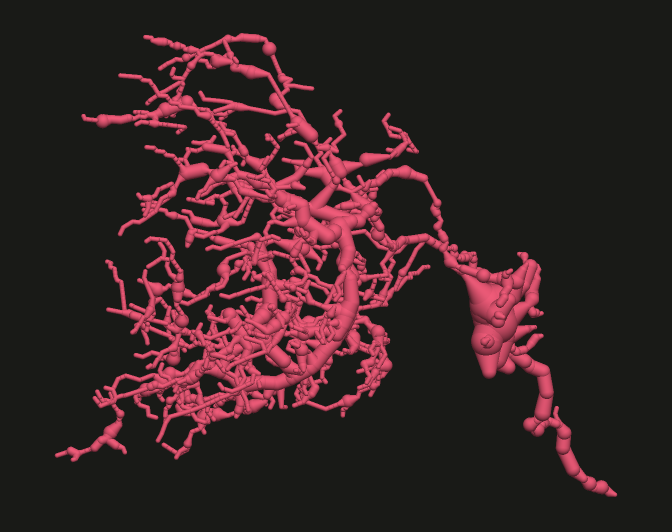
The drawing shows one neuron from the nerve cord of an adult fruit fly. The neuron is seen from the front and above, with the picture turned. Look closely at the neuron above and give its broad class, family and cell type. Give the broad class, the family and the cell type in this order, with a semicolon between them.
nerve-cord intrinsic neuron; hemilineage 06A; IN06A098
